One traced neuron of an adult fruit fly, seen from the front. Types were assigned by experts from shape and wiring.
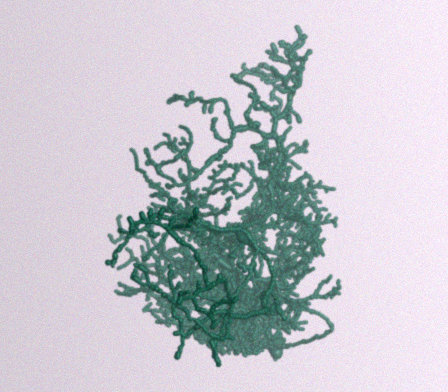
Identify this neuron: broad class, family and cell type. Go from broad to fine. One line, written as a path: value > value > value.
nerve-cord intrinsic neuron > hemilineage 04B > IN04B001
